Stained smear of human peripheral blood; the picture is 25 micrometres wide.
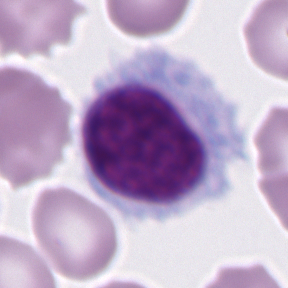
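Hairy cell (central cell). The nucleus is oval, with a smooth outline and no indentation. Its chromatin is dark purple and mottled with small paler patches, and no distinct nucleolus stands out. No clear vacuoles are visible in the cytoplasm.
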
